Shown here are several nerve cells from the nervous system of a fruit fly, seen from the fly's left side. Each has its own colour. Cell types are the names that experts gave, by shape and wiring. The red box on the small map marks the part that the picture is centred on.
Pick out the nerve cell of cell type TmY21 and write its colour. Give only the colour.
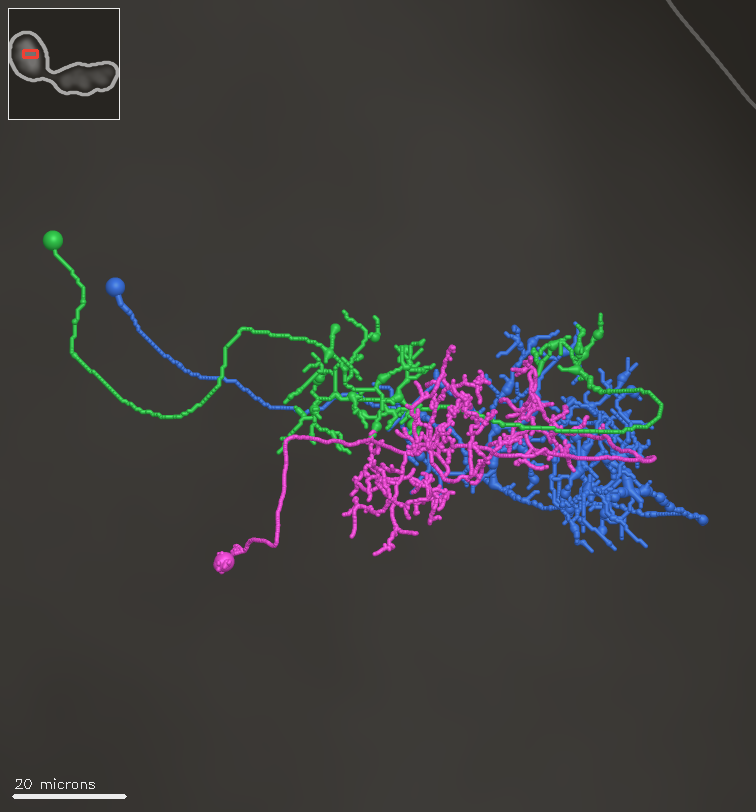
blue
